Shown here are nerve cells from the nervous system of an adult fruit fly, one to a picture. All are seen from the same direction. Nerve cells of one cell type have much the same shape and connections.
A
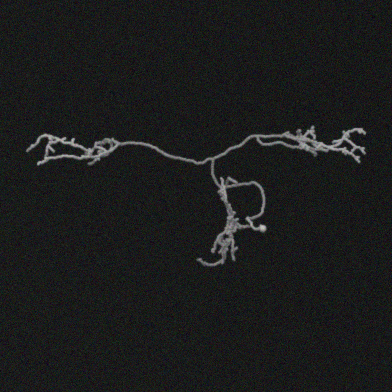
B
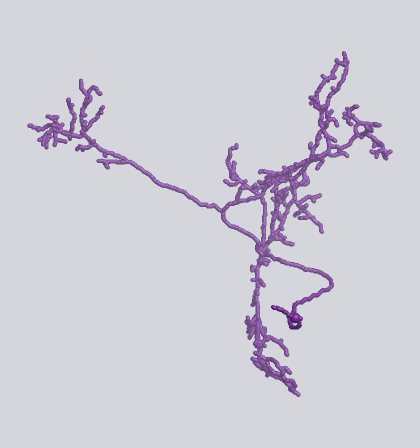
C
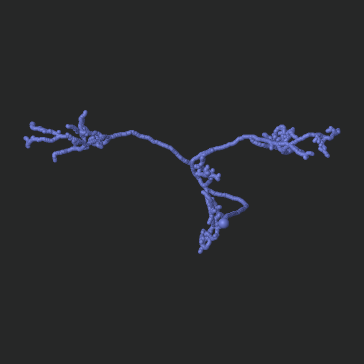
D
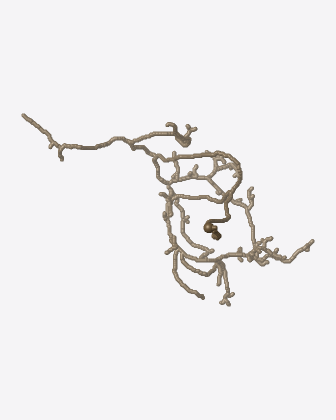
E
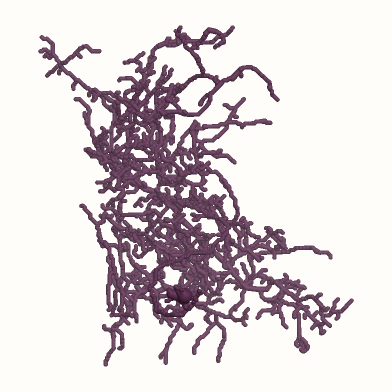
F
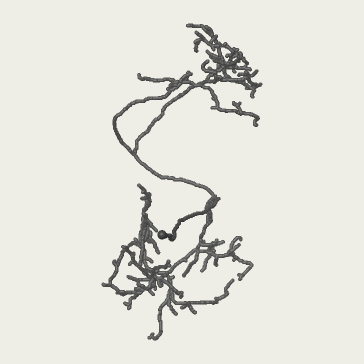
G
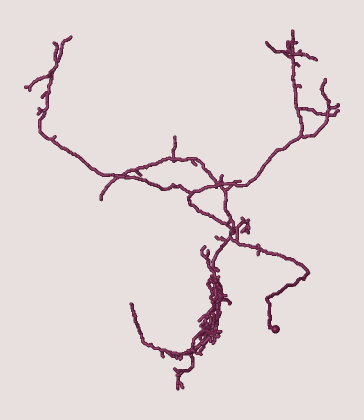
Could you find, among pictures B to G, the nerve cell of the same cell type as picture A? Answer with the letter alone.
C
